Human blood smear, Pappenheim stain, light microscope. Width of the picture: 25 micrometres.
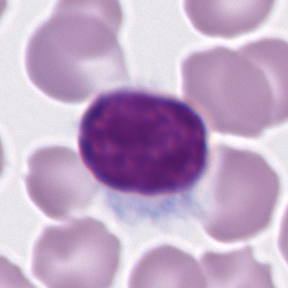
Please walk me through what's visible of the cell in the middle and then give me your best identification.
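The oval nucleus of this cell has a smooth outline without indentation. Fine hair-like projections fringe the cell, and they are most plentiful along its lower edge. The cytoplasm shows no visible granules and no vacuoles. This is a hairy cell.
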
